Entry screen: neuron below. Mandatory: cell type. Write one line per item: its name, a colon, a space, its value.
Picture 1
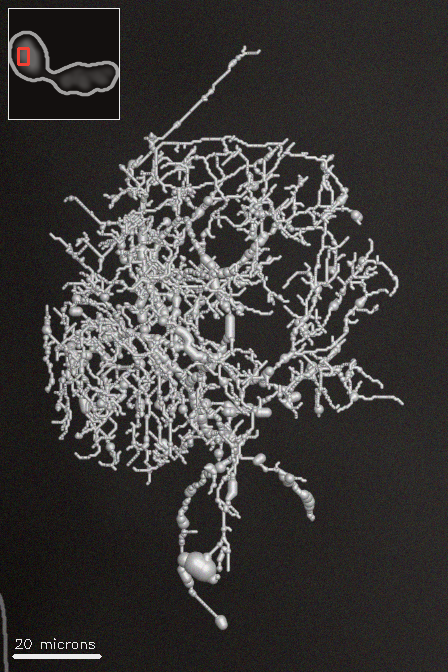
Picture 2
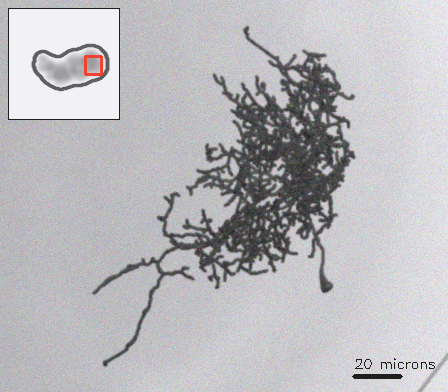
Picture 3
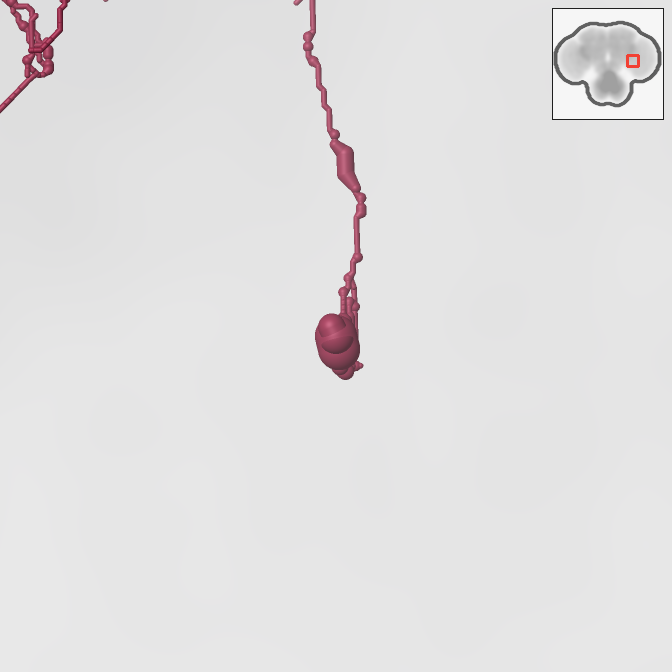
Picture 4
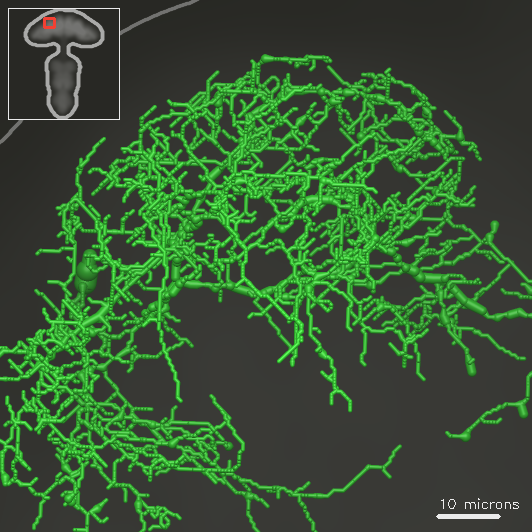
cell type: AVLP099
